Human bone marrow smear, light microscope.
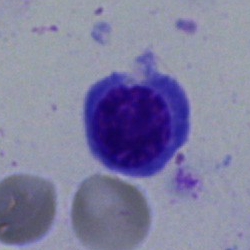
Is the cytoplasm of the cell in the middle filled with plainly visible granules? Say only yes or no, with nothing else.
No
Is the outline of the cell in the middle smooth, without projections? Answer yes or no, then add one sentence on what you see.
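No. A small pale bluish bleb sticks out from the top of the cell.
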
